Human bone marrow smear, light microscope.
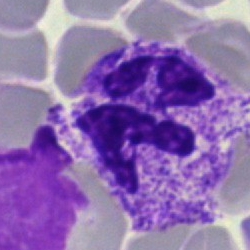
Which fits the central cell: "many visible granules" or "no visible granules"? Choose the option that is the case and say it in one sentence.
Visible granules are present in great number in its cytoplasm.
